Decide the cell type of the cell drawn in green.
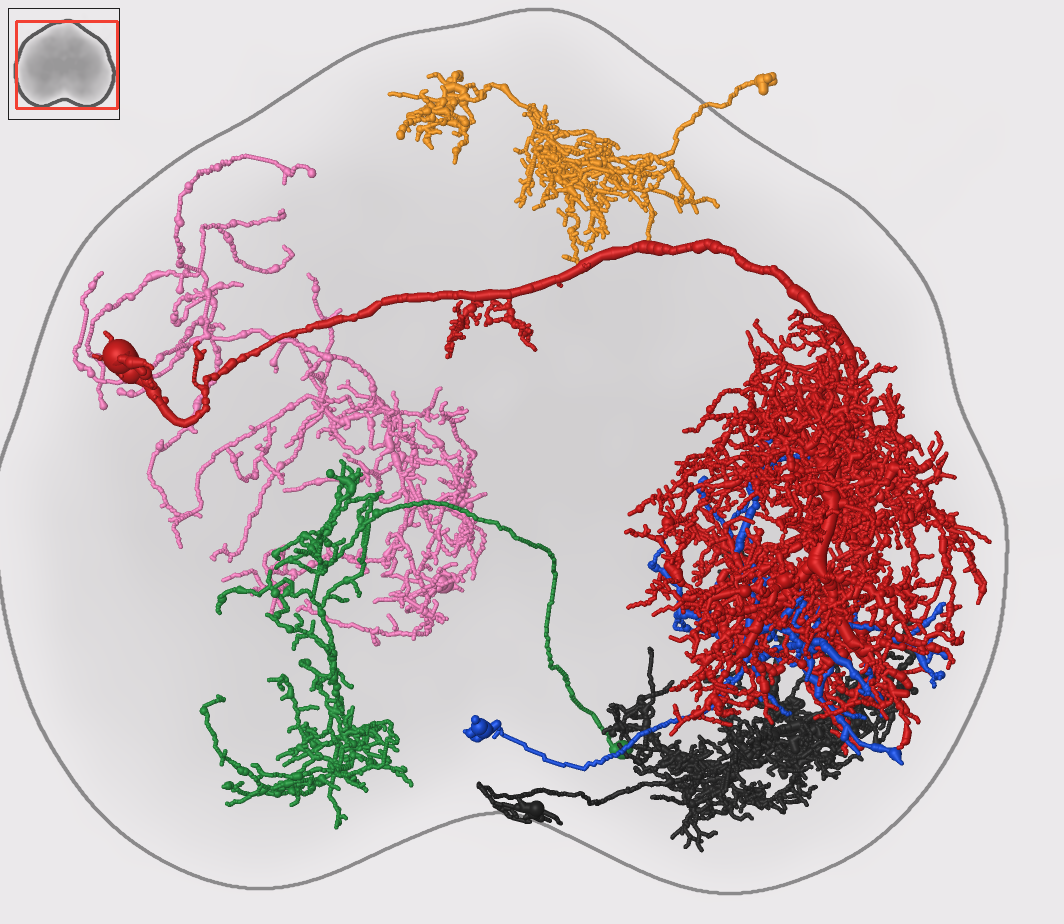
IN12B078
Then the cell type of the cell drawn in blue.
IN13B040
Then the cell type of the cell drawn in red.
IN19B003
